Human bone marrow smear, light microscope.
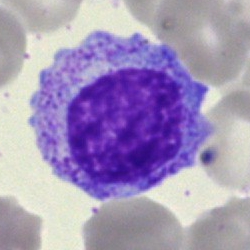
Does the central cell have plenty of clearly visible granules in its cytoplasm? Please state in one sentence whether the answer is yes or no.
Yes, the cytoplasm of this cell holds many visible granules.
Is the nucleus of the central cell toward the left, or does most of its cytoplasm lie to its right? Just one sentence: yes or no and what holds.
No, most of the cytoplasm lies to the left of the nucleus.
